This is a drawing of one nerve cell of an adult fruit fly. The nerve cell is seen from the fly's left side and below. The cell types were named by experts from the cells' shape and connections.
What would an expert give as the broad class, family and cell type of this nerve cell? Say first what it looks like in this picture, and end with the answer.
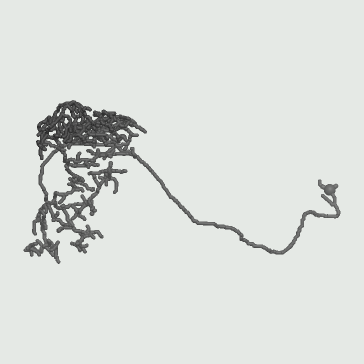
Its cell body lies on the right of the picture. The picture shows dozens of branch ends. Its broad class is central-brain intrinsic neuron. Its family is hemilineage DM6_dorso_medial. The cell type is FB7J.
